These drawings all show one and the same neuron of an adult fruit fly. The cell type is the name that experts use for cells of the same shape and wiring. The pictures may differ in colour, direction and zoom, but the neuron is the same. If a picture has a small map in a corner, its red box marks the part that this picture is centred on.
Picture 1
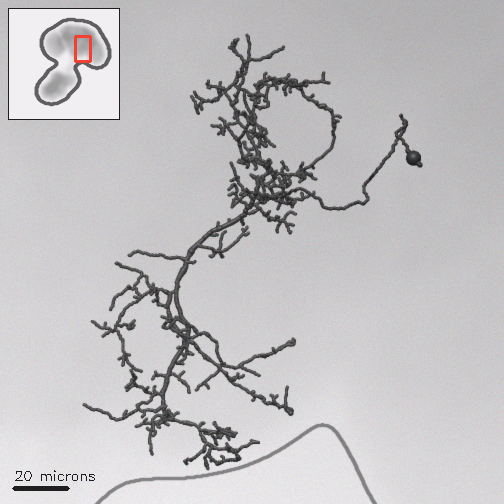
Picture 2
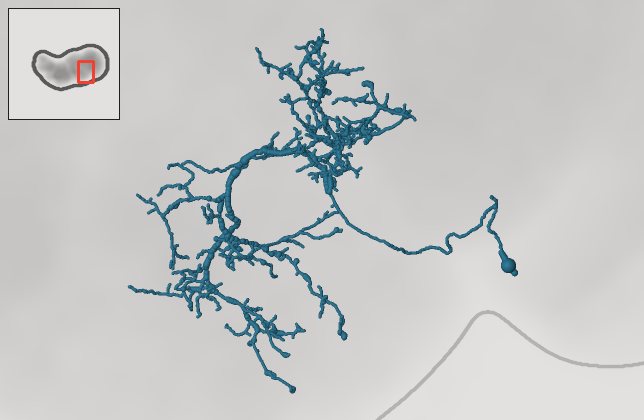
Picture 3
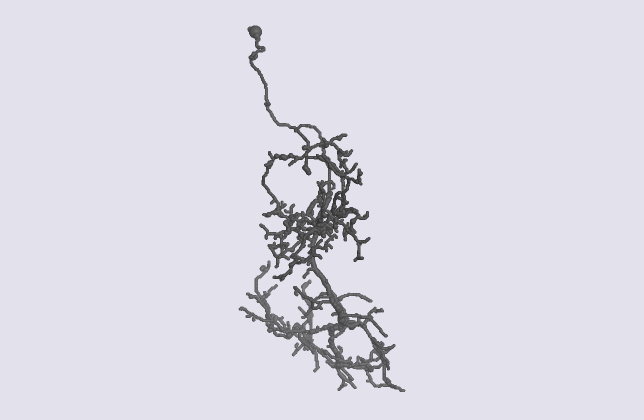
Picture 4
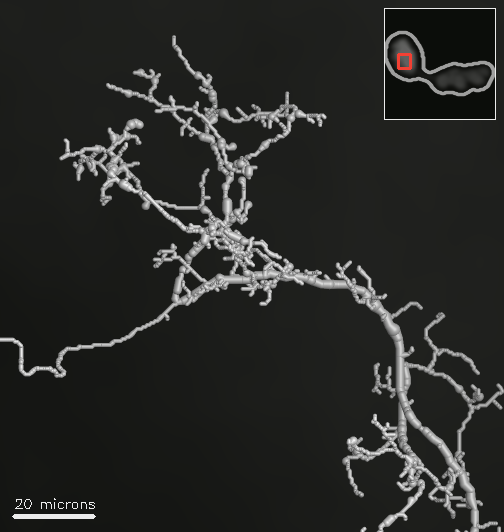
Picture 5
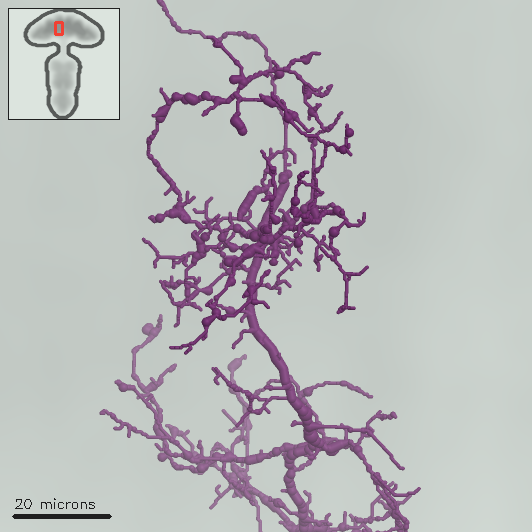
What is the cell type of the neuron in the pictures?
GNG663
